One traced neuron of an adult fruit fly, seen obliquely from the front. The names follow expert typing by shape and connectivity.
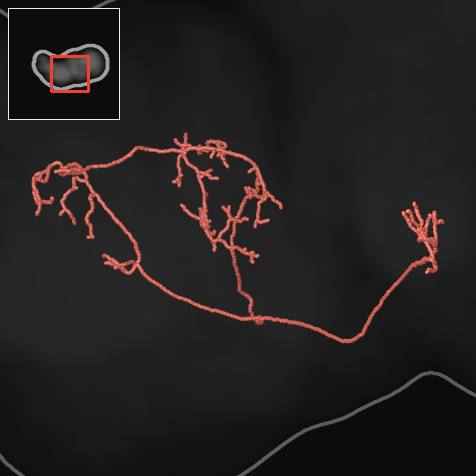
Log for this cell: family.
hemilineage 06A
